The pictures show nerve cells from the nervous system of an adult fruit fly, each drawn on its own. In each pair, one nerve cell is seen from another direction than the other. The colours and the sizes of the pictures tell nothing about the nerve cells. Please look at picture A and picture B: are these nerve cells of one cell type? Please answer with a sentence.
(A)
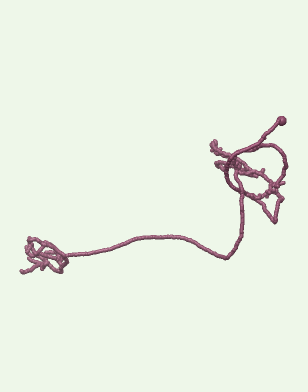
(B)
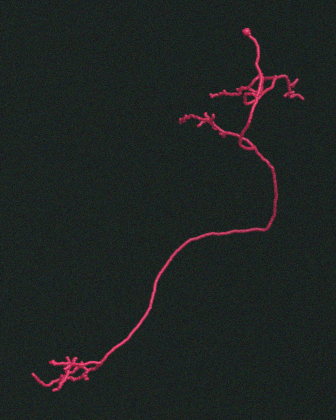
They are of the same cell type.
